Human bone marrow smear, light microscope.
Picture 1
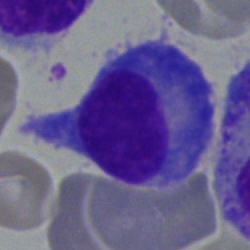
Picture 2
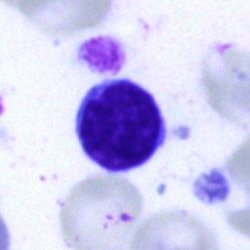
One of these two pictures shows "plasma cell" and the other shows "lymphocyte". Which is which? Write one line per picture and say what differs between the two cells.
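In picture 1 we see a plasma cell: The cytoplasm is abundant and deep blue.
In picture 2 we see a lymphocyte: Only a very thin rim of cytoplasm is visible around the nucleus.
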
